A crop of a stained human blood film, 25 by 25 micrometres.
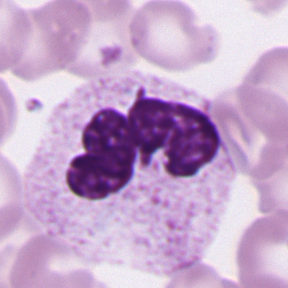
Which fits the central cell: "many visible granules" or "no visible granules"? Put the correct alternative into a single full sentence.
Within the cytoplasm of the cell there are many visible granules.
